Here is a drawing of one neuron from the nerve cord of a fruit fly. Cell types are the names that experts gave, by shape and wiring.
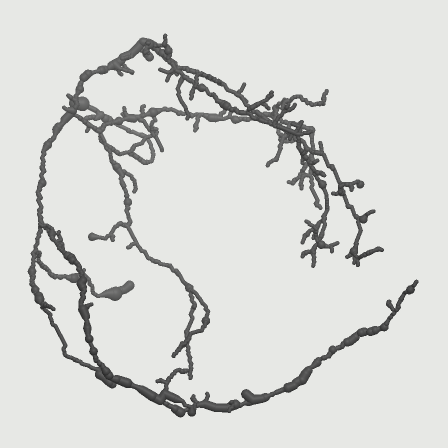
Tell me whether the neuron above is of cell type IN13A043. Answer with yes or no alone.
yes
